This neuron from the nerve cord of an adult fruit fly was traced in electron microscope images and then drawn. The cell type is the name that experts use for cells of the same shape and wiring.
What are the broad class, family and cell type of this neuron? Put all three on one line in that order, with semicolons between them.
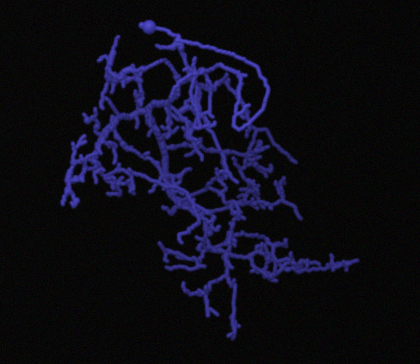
nerve-cord intrinsic neuron; hemilineage 03A; IN03A053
